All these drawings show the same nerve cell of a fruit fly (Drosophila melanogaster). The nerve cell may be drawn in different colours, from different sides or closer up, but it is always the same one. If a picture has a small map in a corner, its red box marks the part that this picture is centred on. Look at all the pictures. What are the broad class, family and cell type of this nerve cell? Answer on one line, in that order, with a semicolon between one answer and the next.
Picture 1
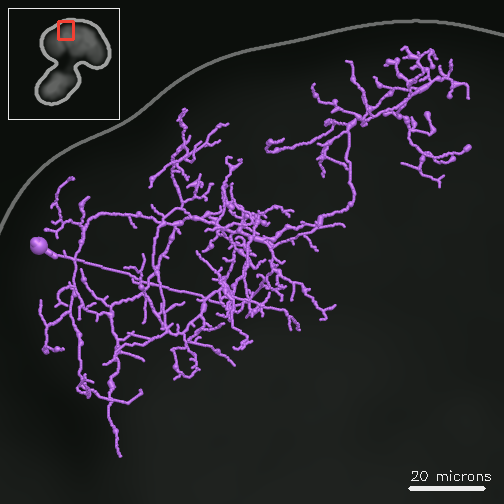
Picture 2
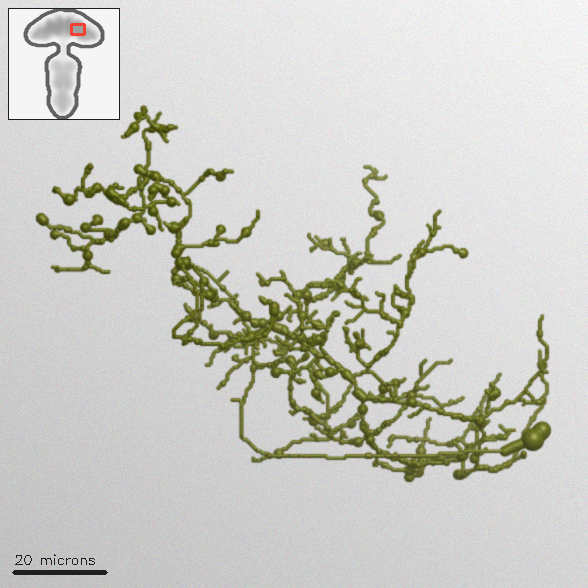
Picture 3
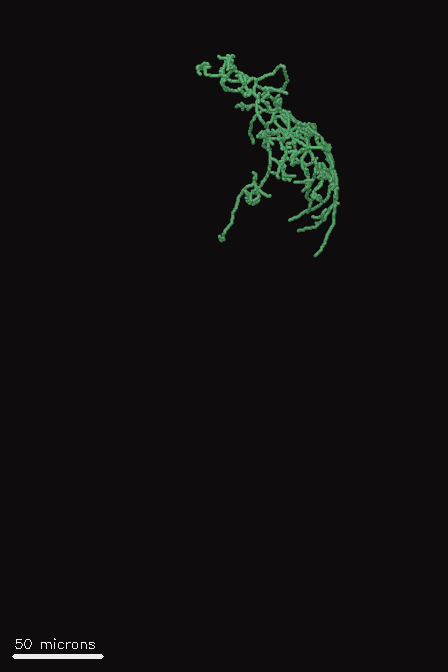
central-brain intrinsic neuron; hemilineage LHp2; LHPV6c2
